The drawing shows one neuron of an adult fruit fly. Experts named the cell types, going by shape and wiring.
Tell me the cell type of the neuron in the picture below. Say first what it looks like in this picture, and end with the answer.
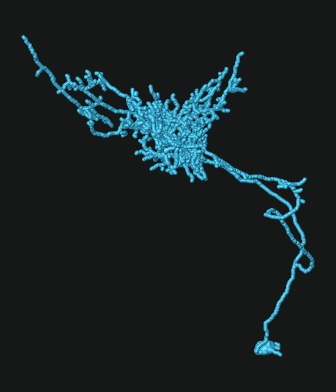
Dozens of branch ends can be seen. In this view it is about as wide as it is tall. It is a central-brain intrinsic neuron. The cell type is CB0582.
